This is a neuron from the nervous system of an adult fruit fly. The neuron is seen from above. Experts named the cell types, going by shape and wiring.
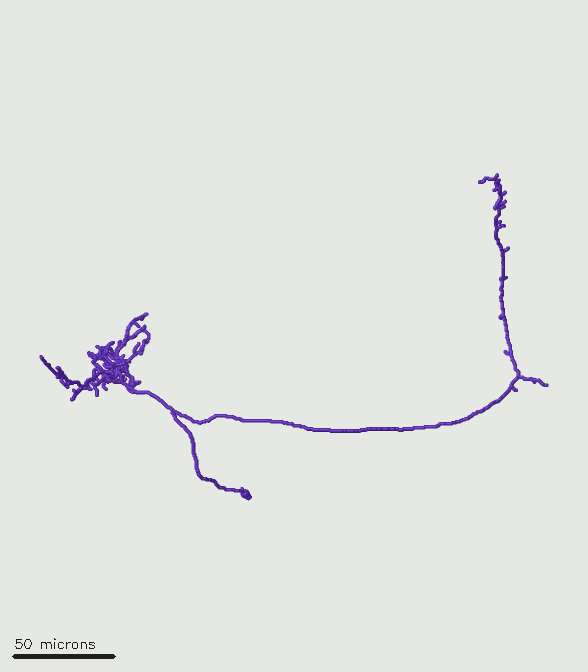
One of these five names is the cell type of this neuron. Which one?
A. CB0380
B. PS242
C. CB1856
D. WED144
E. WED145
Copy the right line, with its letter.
D. WED144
